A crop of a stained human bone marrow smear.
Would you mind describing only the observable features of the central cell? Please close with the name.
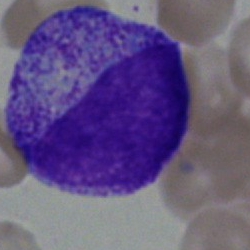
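In outline the cell is roughly round. Its nucleus fills the lower right part of the cell, and the nuclear edge facing the cytoplasm runs as a nearly straight diagonal line. The nucleus is stained a deep, fairly even purple. This is a myelocyte.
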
